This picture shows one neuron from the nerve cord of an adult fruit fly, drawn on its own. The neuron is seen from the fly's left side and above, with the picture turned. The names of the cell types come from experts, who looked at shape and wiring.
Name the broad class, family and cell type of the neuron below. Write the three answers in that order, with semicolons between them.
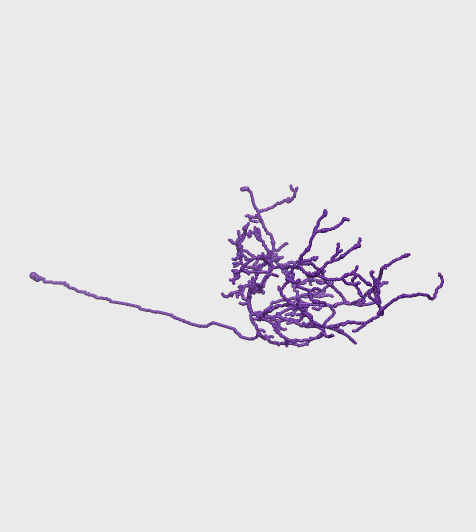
nerve-cord intrinsic neuron; hemilineage 03A; IN03A060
